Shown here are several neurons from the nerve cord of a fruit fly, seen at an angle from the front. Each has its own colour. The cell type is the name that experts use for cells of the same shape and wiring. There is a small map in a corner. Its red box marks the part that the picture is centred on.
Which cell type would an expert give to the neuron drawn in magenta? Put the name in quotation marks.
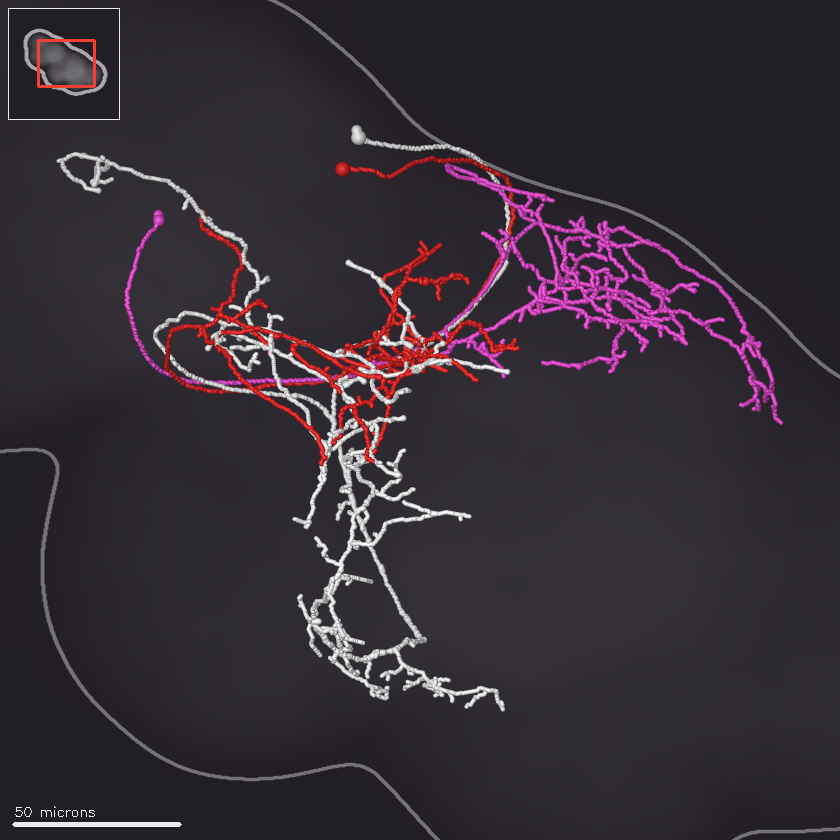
"IN19B090"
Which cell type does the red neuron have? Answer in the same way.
"IN19B103"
